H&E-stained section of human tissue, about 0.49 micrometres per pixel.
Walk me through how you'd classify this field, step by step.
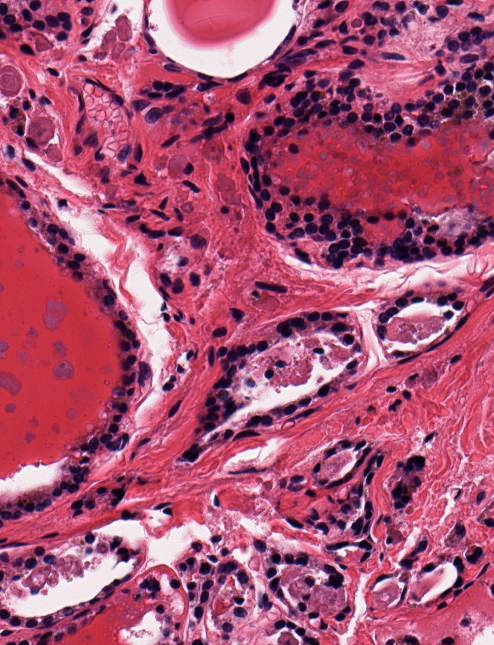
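Thyroid follicle is the structure shown. A large pool of homogeneous deep pink material fills much of the left edge, rimmed by one layer of epithelial cells with small, round, dark-staining nuclei.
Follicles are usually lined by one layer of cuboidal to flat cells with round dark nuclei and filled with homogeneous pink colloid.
Epithelial units of varying size lie throughout, separated by bands of pink fibrous stroma.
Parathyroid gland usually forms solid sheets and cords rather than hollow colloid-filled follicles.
Near the upper left, a small cluster of cells has clear, bubbly cytoplasm.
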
